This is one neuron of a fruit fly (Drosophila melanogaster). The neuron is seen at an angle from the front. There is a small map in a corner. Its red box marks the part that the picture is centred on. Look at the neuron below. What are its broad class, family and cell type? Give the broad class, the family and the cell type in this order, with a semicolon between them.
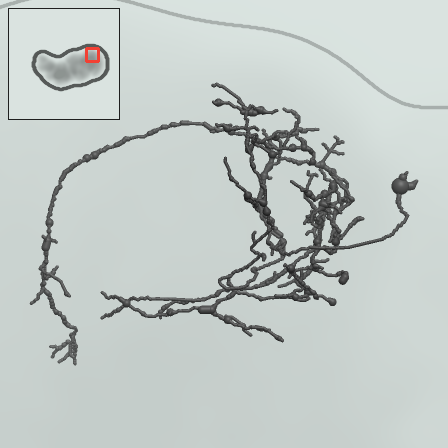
central-brain intrinsic neuron; hemilineage SLPad1_anterior; CB2032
